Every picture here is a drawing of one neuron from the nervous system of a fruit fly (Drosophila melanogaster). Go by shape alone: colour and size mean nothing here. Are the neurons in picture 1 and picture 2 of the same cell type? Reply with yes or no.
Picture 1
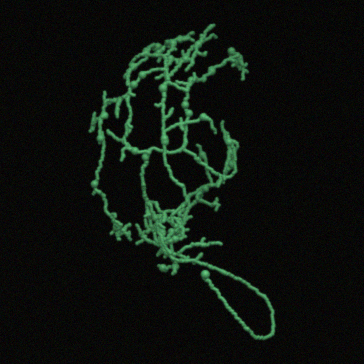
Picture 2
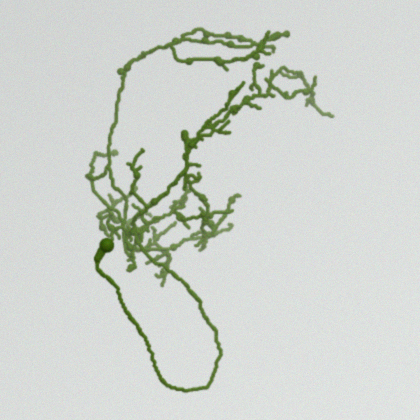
no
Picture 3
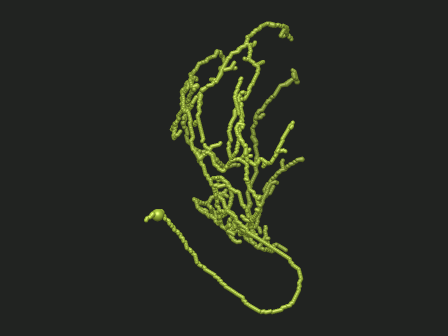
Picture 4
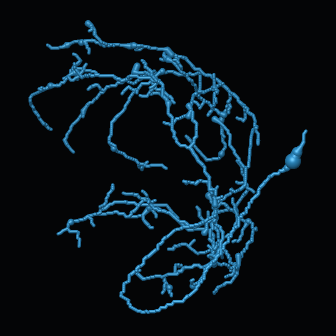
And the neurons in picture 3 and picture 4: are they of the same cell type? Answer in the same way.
no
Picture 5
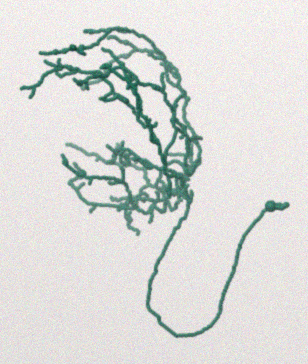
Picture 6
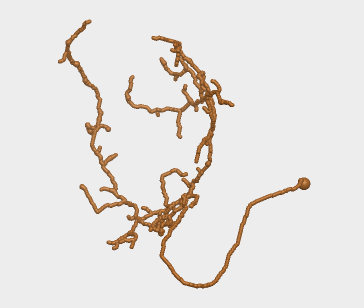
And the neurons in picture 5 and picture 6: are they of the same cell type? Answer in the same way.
no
